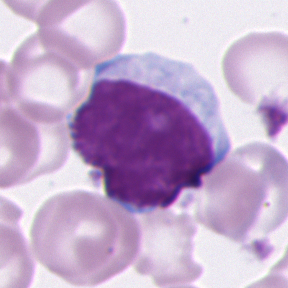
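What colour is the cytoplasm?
Pale greyish blue.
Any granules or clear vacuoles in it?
Neither seen.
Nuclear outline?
Small notch in the lower edge.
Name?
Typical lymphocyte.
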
